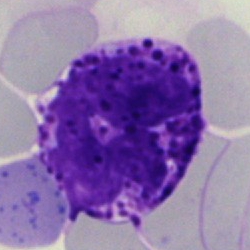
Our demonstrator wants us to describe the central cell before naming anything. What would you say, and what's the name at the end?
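Coarse, round, dark purple-black granules are scattered in large numbers across the cell. Stained deep purple throughout and covered by granules, the cell shows no clear border between nucleus and cytoplasm. Small pale clear spaces lie near its centre and lower edge. It is a basophil.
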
